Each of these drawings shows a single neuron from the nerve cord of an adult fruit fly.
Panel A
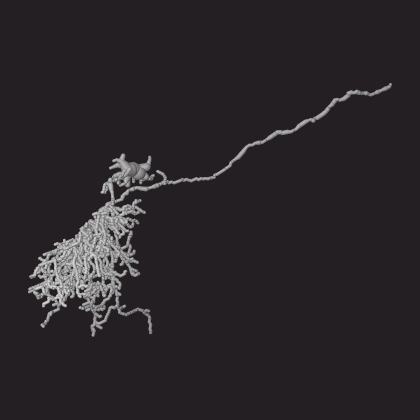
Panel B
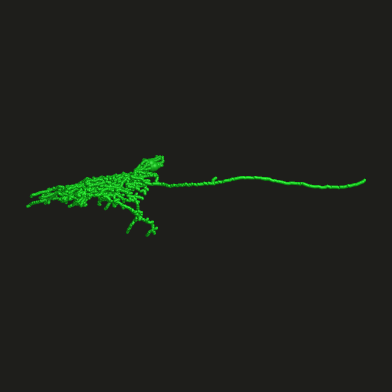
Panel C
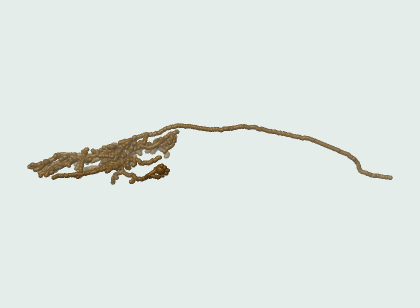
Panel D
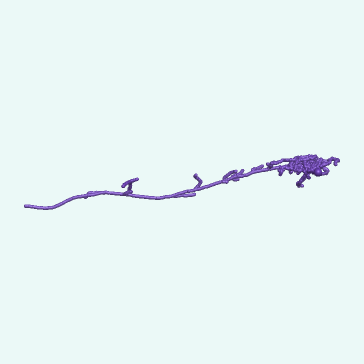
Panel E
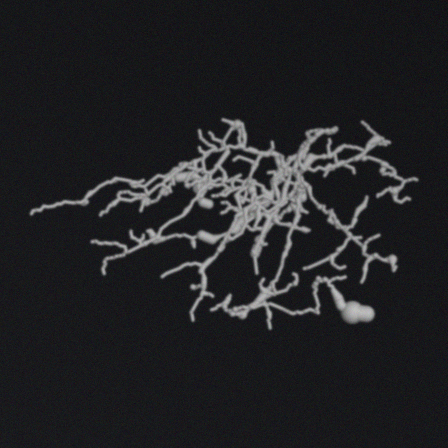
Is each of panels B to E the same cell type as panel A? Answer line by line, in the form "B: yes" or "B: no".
B: yes
C: no
D: no
E: no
